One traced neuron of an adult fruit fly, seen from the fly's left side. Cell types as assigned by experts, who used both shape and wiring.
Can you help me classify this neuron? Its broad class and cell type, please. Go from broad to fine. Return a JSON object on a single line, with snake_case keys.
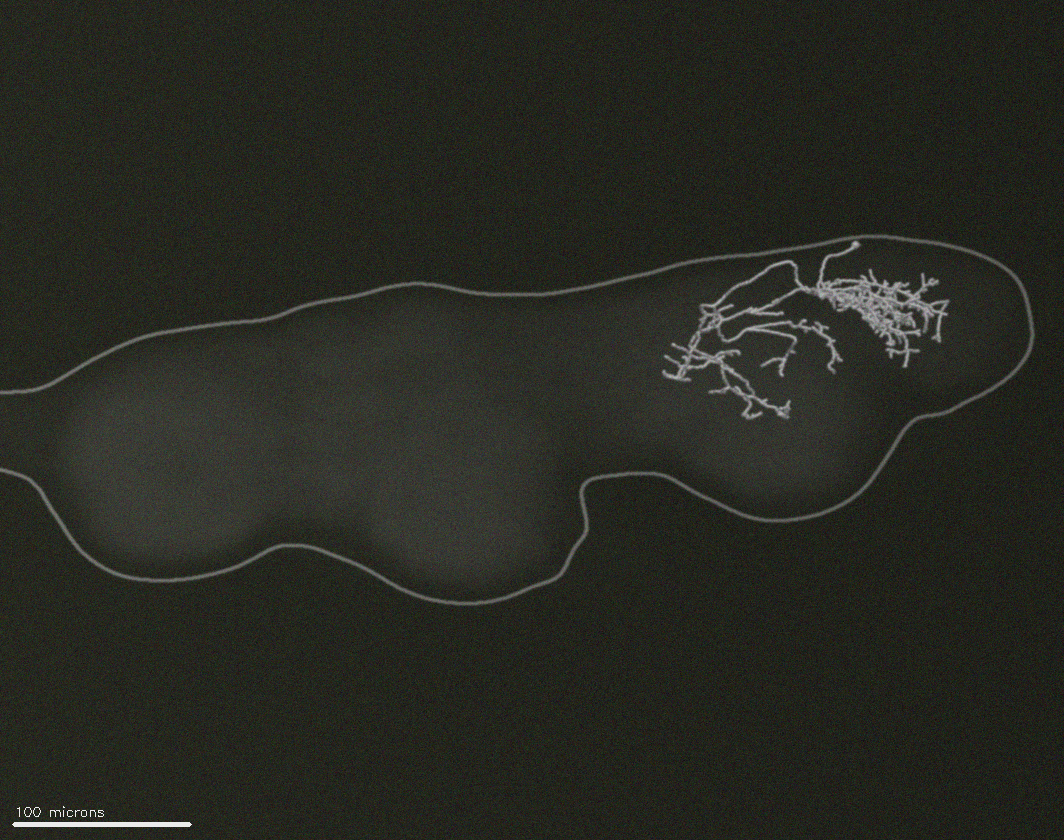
{"broad_class": "nerve-cord intrinsic neuron", "cell_type": "INXXX307"}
